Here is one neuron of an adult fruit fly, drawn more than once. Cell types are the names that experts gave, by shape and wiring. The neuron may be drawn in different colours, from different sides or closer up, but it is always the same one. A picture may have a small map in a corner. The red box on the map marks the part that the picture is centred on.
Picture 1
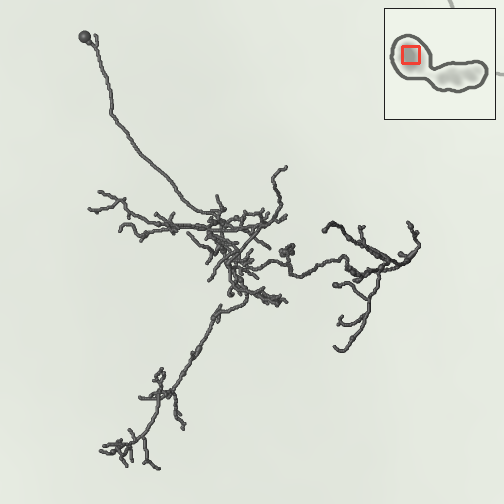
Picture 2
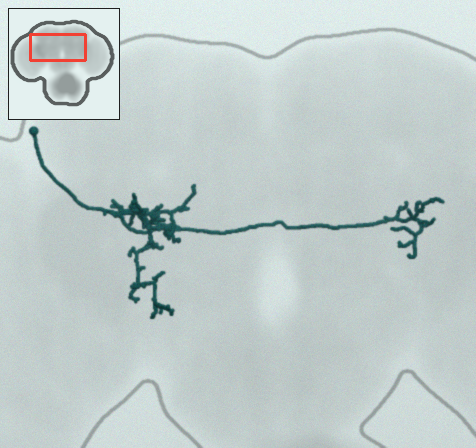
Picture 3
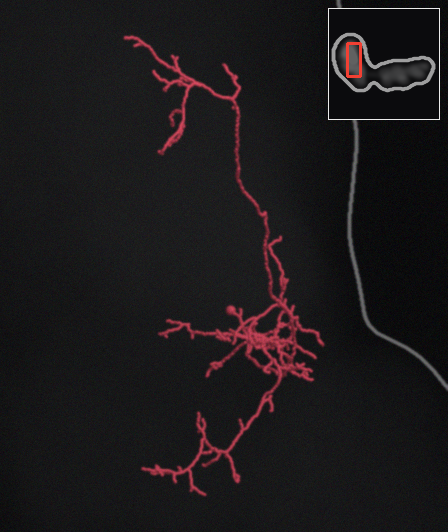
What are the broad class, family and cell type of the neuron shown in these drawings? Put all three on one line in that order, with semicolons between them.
central-brain intrinsic neuron; hemilineage LHl4_posterior; PLP106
